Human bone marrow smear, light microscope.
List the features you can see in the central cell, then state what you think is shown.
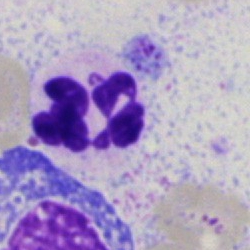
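The cell has a roughly round outline. Its nucleus is divided into lobes, and the chromatin in them is deep purple and dense throughout. No nucleoli are visible in the nuclear lobes, and no vacuoles are seen in the cytoplasm. This is a segmented neutrophil.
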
